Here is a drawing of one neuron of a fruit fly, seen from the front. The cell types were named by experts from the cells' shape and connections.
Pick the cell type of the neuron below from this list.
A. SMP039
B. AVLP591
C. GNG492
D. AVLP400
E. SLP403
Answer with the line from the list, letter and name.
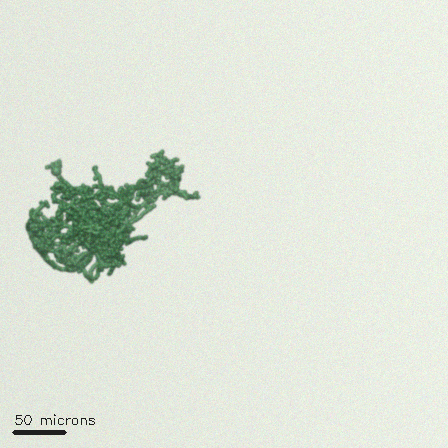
B. AVLP591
